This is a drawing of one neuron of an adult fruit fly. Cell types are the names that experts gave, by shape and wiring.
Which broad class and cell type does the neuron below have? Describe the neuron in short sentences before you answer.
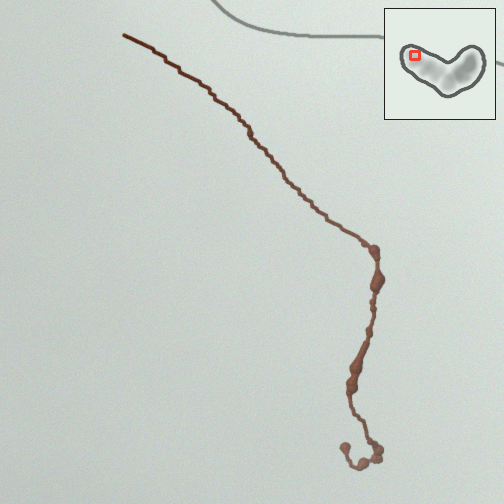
The drawing shows no cell body. There are a dozen or fewer branch ends. This is a sensory neuron entering the nerve cord. It is of cell type SNxx06.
